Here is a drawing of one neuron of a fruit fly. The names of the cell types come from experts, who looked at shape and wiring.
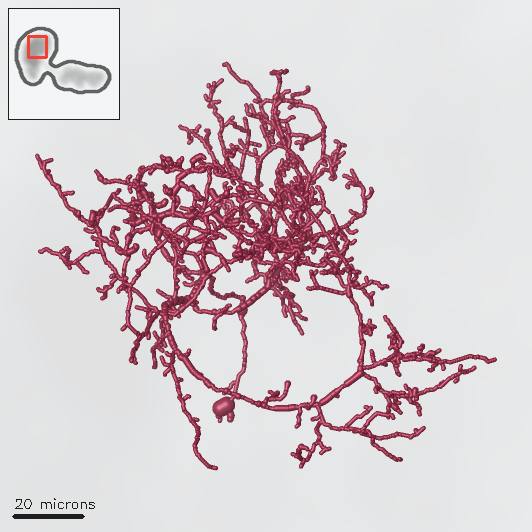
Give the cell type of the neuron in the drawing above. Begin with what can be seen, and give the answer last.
Its cell body lies at the bottom of the picture. By the scale bar it is about 140 microns wide in this view. The picture shows more than a hundred branch ends. It is a central-brain intrinsic neuron. It is of cell type PVLP012.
